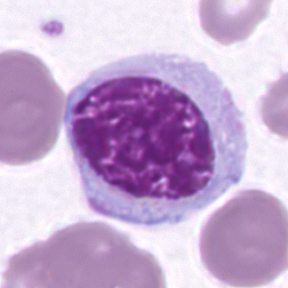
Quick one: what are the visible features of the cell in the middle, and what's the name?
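Chromatin: coarse, clumped; pale streaks between dark purple masses. Nucleoli: none visible. Cytoplasm: pale blue-grey, without coarse granules. Plasma cell.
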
